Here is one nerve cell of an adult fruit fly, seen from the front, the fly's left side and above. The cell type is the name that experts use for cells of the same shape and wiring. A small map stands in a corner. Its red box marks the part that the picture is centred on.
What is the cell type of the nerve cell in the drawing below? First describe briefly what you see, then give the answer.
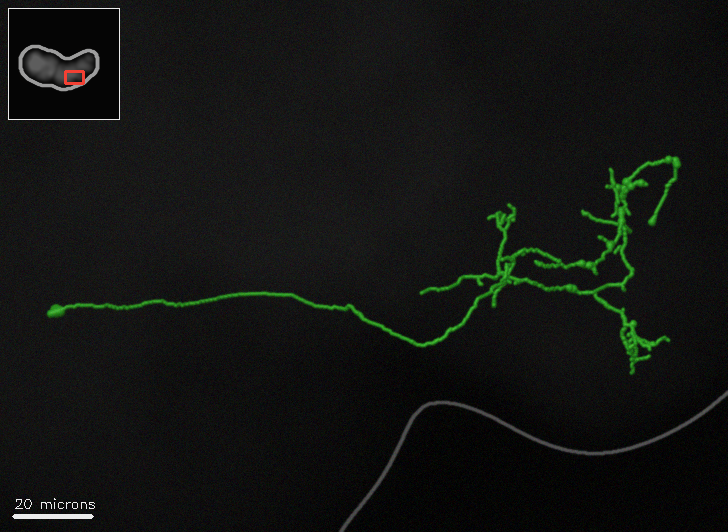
From left to right in the picture it spans about 160 microns. In this view it is more than twice as wide as it is tall. It is a nerve-cord intrinsic neuron. The cell type is IN14A117.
